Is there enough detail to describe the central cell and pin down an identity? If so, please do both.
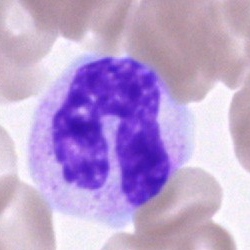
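Let me start with the outline: round and smooth. The nucleus is bent into a horseshoe, and its open side faces downward. Its two arms are joined by a broad band of nuclear material, not by a thin strand. Around it, the cytoplasm looks pale pinkish-lilac. So this is a band neutrophil.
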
